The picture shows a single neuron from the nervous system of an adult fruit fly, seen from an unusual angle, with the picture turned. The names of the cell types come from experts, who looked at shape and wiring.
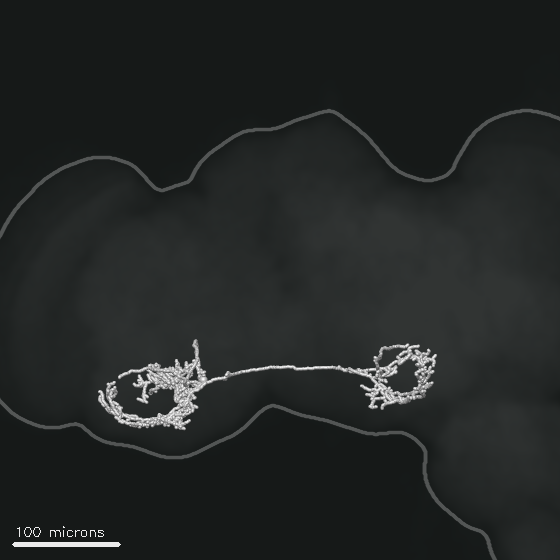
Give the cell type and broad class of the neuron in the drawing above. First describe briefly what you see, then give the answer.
By the scale bar it is about 300 microns wide in this view. In this view it is more than twice as wide as it is tall. The cell type is CL317. It is a central-brain intrinsic neuron.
